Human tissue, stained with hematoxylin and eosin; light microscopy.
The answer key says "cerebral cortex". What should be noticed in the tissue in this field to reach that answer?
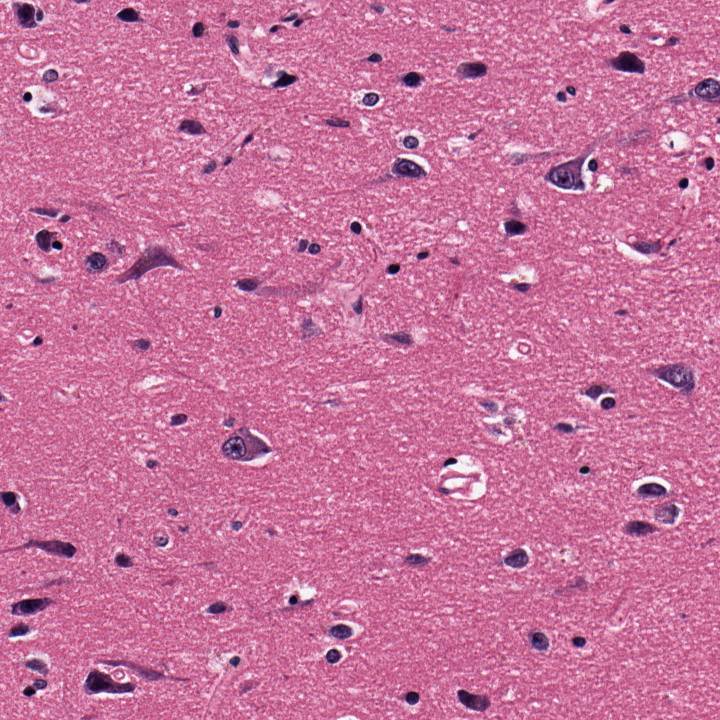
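In this field, the large neurons go with cerebral cortex.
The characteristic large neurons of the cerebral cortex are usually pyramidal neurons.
Here they are scattered throughout, with angular or triangular cell bodies, for example just left of centre in the lower middle and in the upper right, and pale round nuclei each holding a single dark nucleolus. Far more numerous are small round dark nuclei with little visible cytoplasm, spread across the whole field in a continuous, finely granular pink background where cells lie singly and fairly evenly.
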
